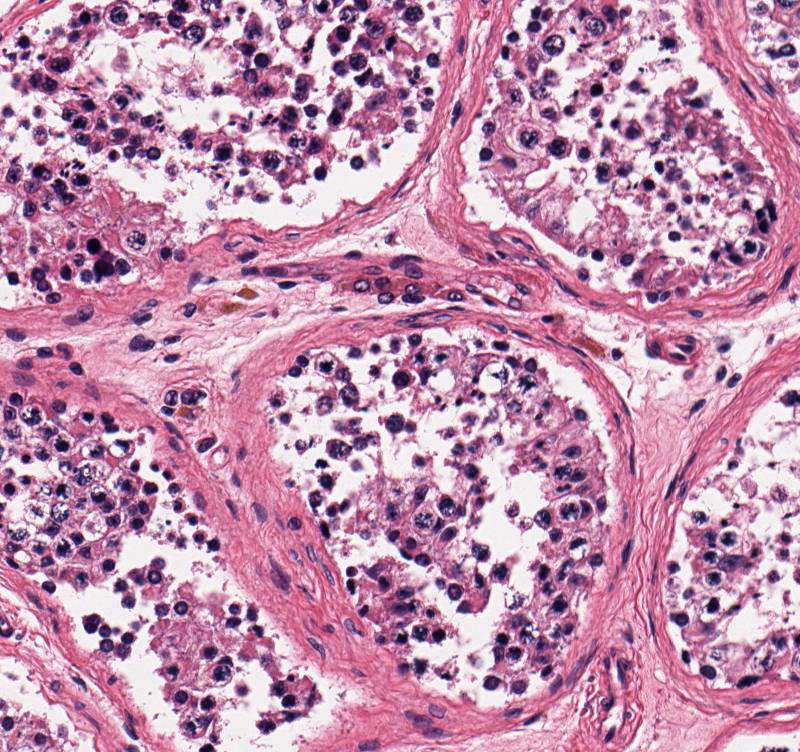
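Testis. Rounded tubular cross-sections pack the field, parted only by narrow interstitial bands. Flattened spindle-shaped wall nuclei curve parallel to tubule outlines. Larger cells show big round nuclei with coarse, clumped chromatin (upper left, upper right). Many cells have small, very dark, dense round nuclei.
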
